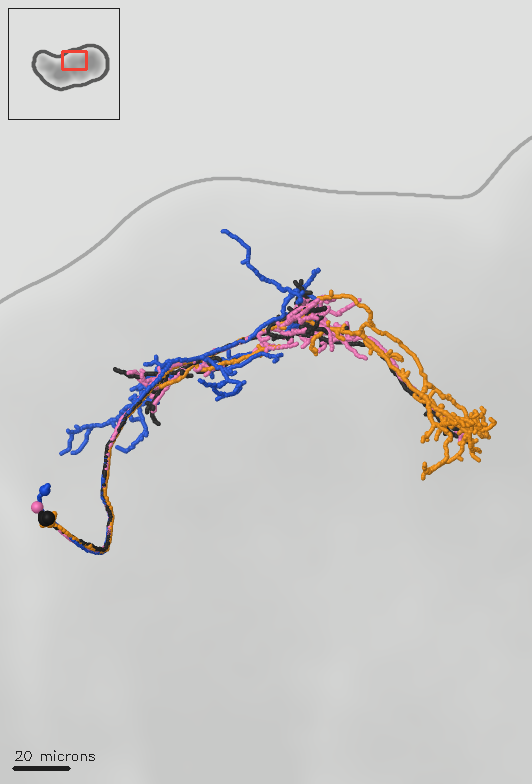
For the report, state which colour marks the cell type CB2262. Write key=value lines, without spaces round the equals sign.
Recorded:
colour=black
